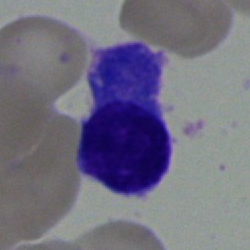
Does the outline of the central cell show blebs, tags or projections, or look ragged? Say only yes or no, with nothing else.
Yes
